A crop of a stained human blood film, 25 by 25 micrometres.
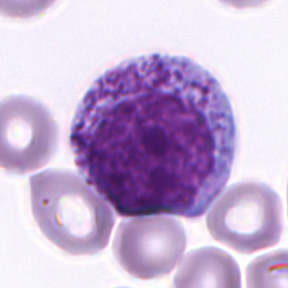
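Myelocyte with a round, smooth outline, about 15 micrometres across. Note the deep purple-violet staining of the nucleus. Granules crowd most thickly along the upper edge, and a narrow rim of pale lilac-blue cytoplasm shows on the right.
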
